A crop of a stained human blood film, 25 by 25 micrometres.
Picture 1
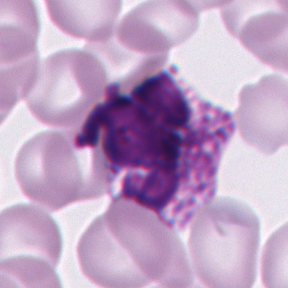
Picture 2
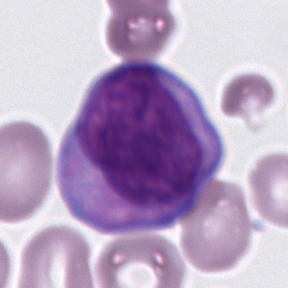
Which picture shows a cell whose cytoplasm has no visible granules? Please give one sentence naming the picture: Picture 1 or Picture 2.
It is the cell in Picture 2 whose cytoplasm shows no visible granules.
